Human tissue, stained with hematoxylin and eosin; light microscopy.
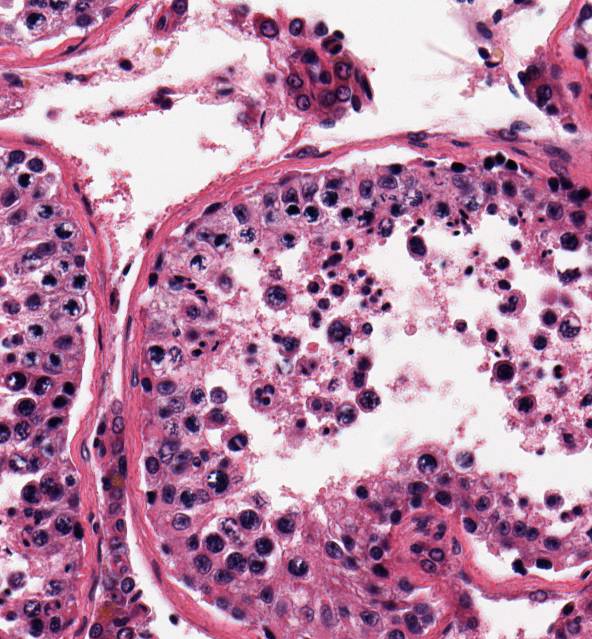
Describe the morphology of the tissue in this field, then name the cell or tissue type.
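Parts of several rounded tubules fill the field, with narrow strips of loose interstitial tissue between. The large tubule at centre-right is lined by many layers of crowded cells with round nuclei; among them are numerous large cells with coarse, dark, clumped chromatin. Top centre, interstitial polygonal cells with abundant pink cytoplasm cluster. This is testis.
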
